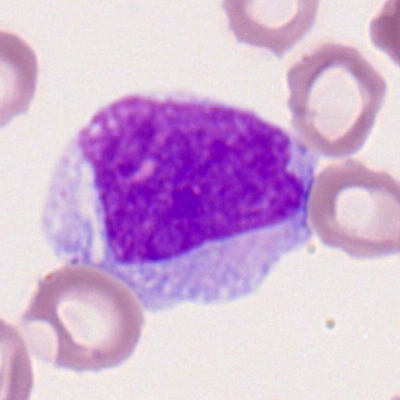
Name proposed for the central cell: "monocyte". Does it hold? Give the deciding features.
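Cytoplasm: pale greyish blue, a moderate rim rather than a barely visible sliver.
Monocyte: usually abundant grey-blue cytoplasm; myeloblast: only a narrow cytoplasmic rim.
Verdict: monocyte fits; myeloblast does not. Outline irregular, not round. No coarse granules in the cytoplasm. Red blood cell touching the right edge.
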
